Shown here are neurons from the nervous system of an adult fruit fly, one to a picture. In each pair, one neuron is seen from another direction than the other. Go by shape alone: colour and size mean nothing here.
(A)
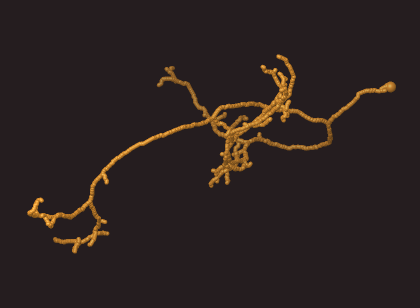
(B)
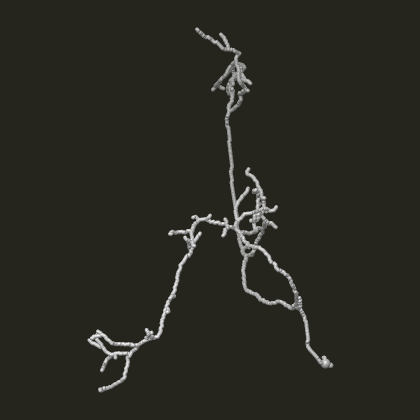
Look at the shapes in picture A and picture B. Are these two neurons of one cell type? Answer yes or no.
no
